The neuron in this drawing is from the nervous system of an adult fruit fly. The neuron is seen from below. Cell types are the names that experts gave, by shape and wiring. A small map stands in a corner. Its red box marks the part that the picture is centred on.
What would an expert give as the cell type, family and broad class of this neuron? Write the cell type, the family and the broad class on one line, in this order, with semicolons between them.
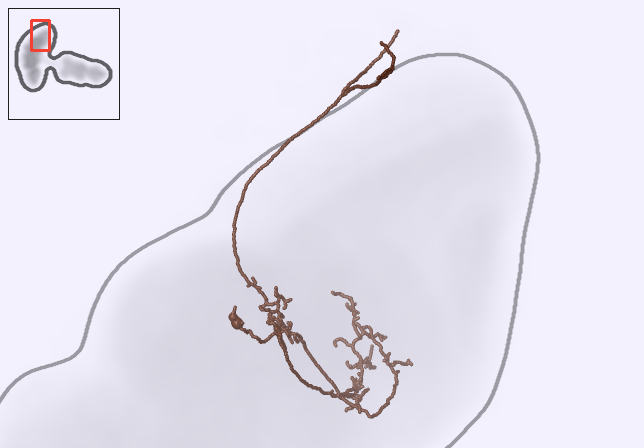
Lat1; Lat; visual centrifugal neuron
